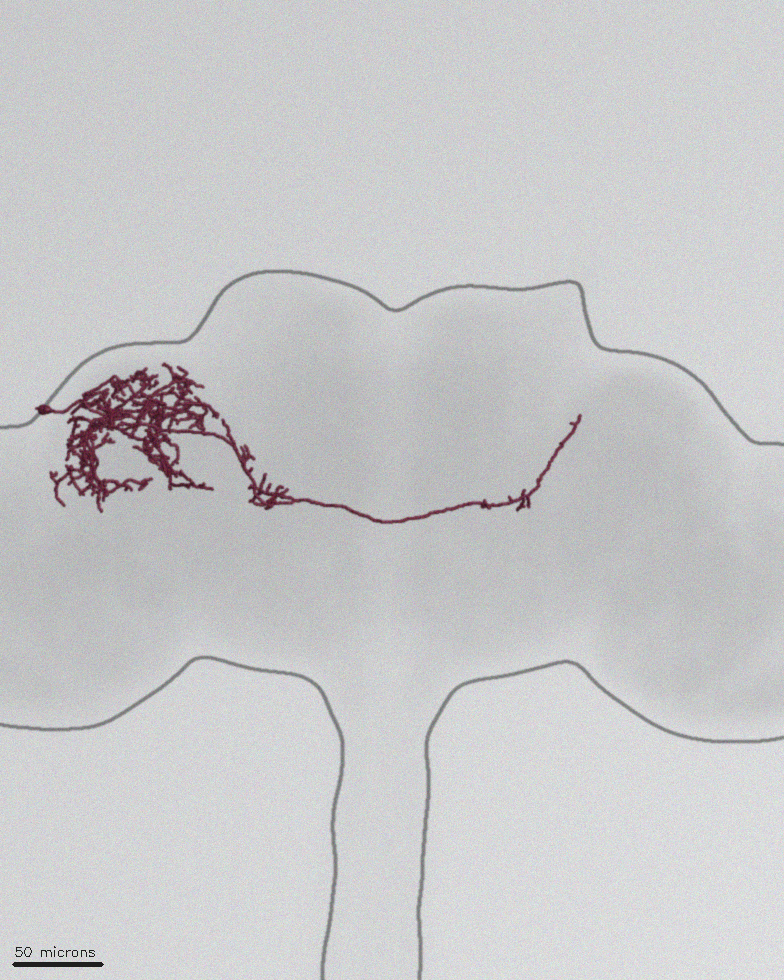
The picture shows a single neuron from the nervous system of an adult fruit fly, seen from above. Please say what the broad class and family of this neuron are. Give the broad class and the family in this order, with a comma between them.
central-brain intrinsic neuron, hemilineage VLPl2_medial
